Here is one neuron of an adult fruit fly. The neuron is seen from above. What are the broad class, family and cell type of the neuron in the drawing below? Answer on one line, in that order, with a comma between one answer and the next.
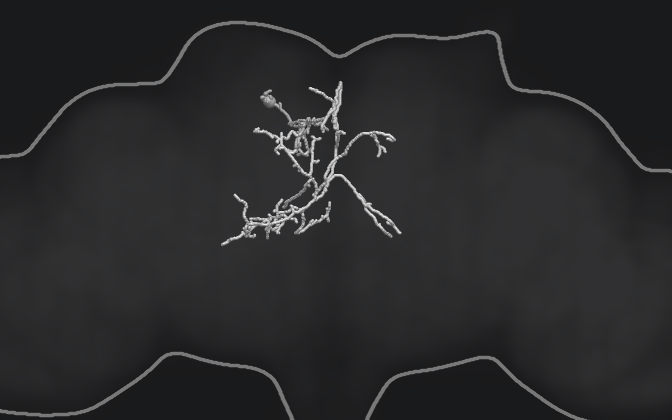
central-brain intrinsic neuron, hemilineage TRdm, SMP741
